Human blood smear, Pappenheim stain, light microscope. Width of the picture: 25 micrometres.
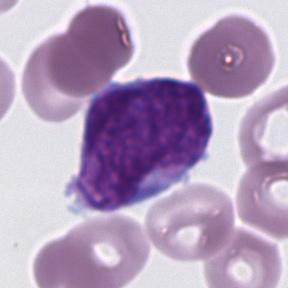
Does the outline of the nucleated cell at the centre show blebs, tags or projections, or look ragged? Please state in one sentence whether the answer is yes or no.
Yes, the edge of this particular cell is rough.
